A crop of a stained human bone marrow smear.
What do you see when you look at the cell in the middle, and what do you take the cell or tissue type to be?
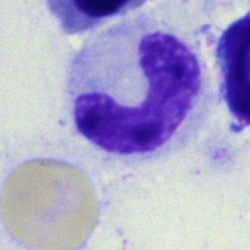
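Shape comes first: the nucleus forms a curved, horseshoe-like band, its hollow opening toward the upper left. Continuity next: it is one unbroken piece, not split into separate lobes. Chromatin last: deep purple, with a clumped, mottled texture. This is a band neutrophil.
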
